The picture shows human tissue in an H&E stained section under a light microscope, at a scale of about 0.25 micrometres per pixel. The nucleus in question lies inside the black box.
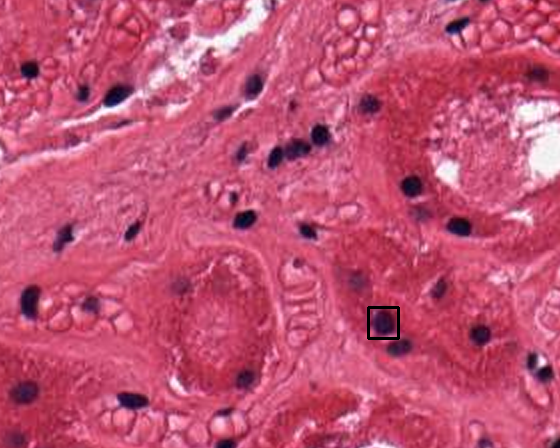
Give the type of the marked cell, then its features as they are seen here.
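The marked cell is a proximal tubule cell. The nucleus is round, compact and evenly dark, roughly the same size as the other nuclei in the surrounding pink tissue. A second, more oval dark nucleus lies just below it, almost touching. It sits within a broad band of similarly deep pink cytoplasm that contrasts with the pale, bubbly-looking cells to its left.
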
